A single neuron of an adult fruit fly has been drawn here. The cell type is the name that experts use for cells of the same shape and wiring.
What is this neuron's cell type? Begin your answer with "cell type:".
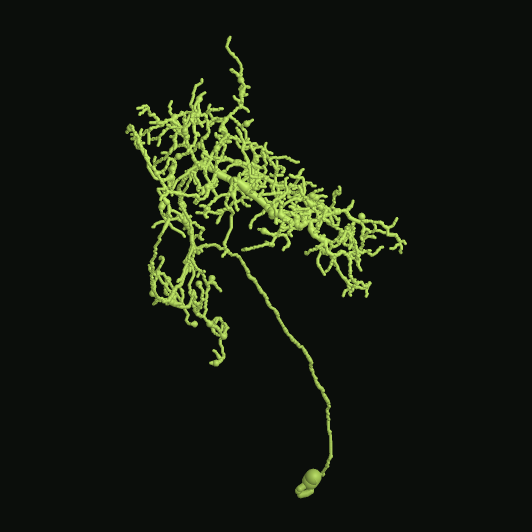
cell type: PS020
